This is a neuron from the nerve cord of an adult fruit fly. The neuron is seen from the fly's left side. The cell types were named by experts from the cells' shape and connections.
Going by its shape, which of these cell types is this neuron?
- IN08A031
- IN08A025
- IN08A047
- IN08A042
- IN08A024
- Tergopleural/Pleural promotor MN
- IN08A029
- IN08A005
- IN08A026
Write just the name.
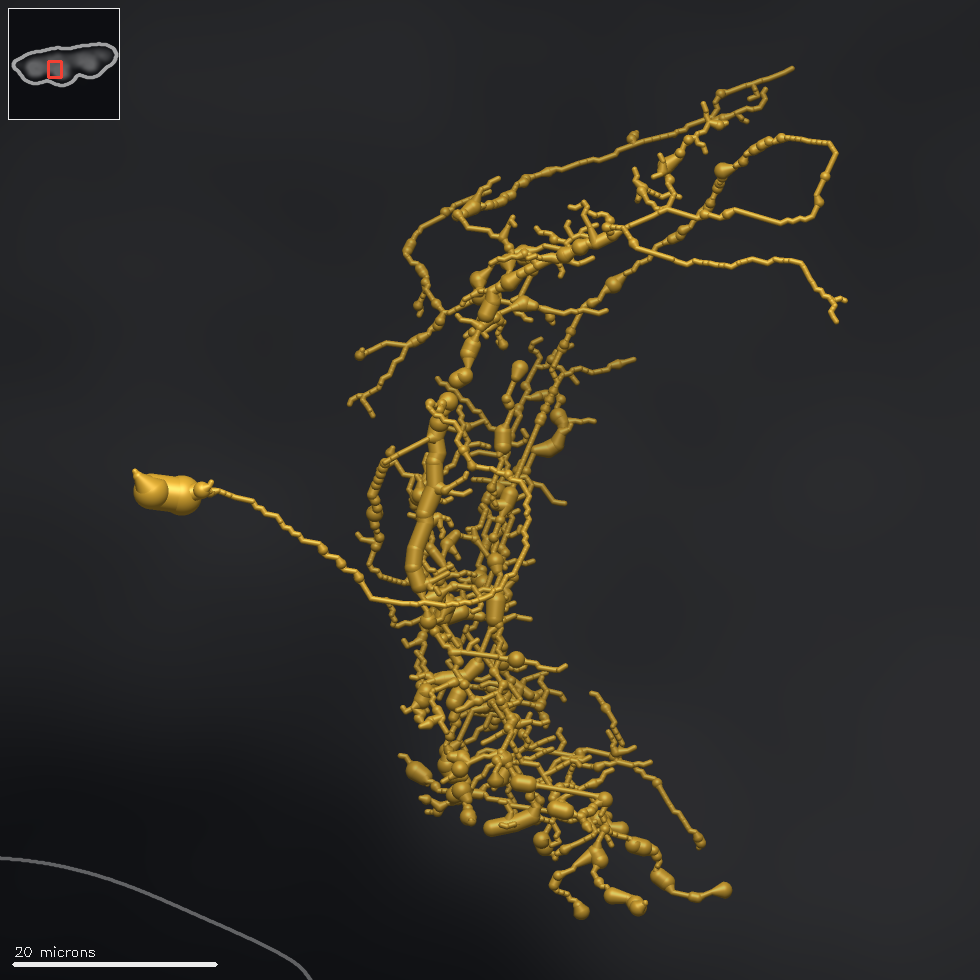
IN08A024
